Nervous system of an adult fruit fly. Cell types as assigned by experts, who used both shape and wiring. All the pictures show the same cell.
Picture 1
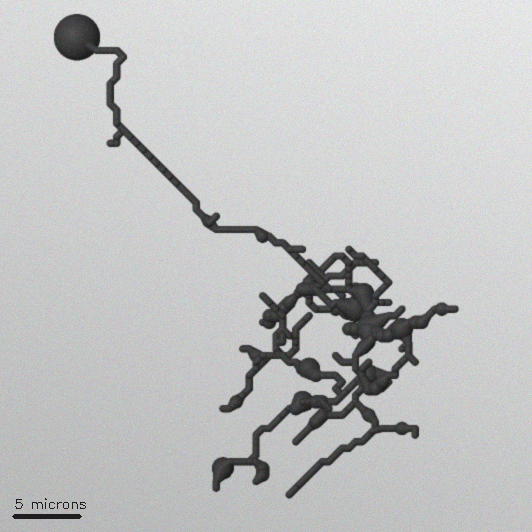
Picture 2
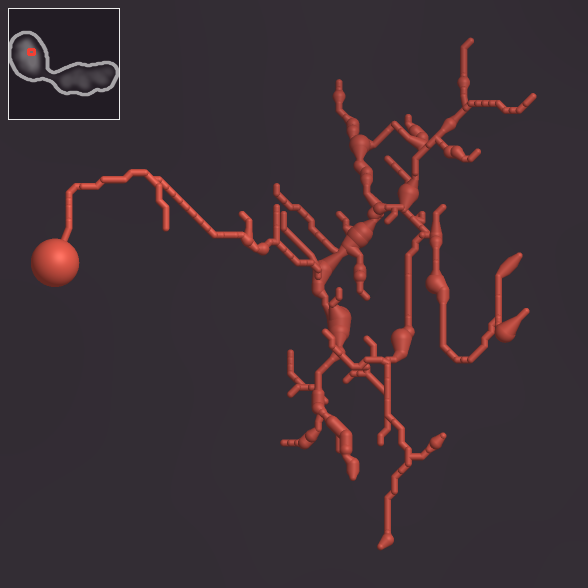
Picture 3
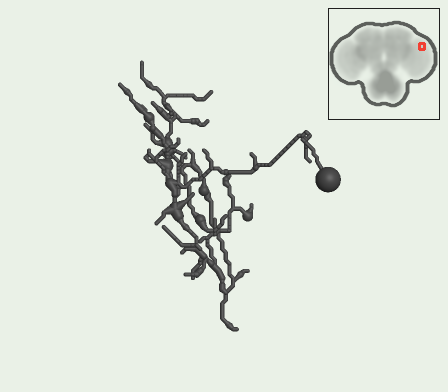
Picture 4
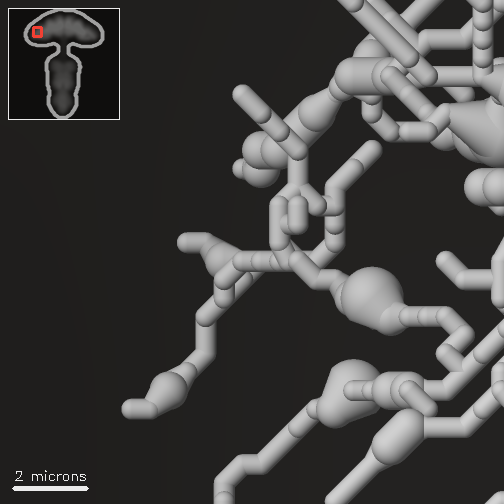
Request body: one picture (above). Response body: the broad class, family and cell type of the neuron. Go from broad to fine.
optic-lobe intrinsic neuron; Cm; Cm1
